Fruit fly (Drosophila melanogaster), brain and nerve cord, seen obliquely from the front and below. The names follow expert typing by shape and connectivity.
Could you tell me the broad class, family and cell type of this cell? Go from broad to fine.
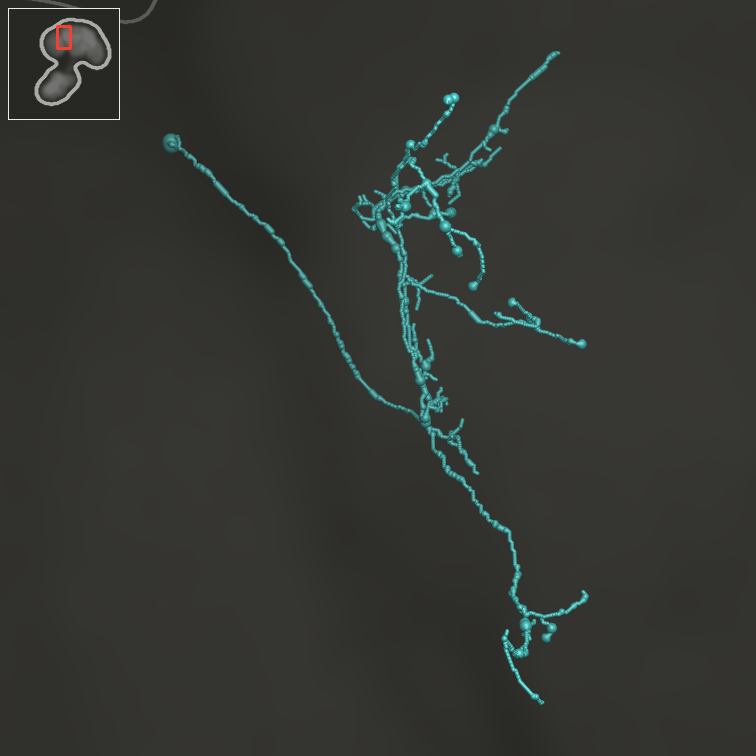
central-brain intrinsic neuron; hemilineage VPNp&v1_posterior; AVLP487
